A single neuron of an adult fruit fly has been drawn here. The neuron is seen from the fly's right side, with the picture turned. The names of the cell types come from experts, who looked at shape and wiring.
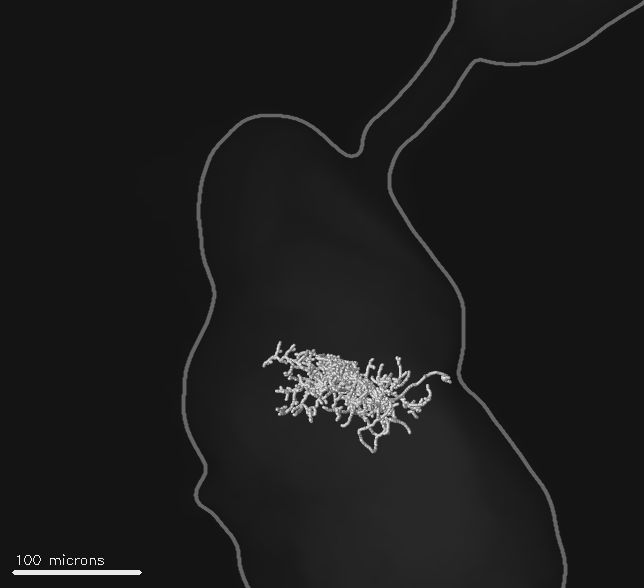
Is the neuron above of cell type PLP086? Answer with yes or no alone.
no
